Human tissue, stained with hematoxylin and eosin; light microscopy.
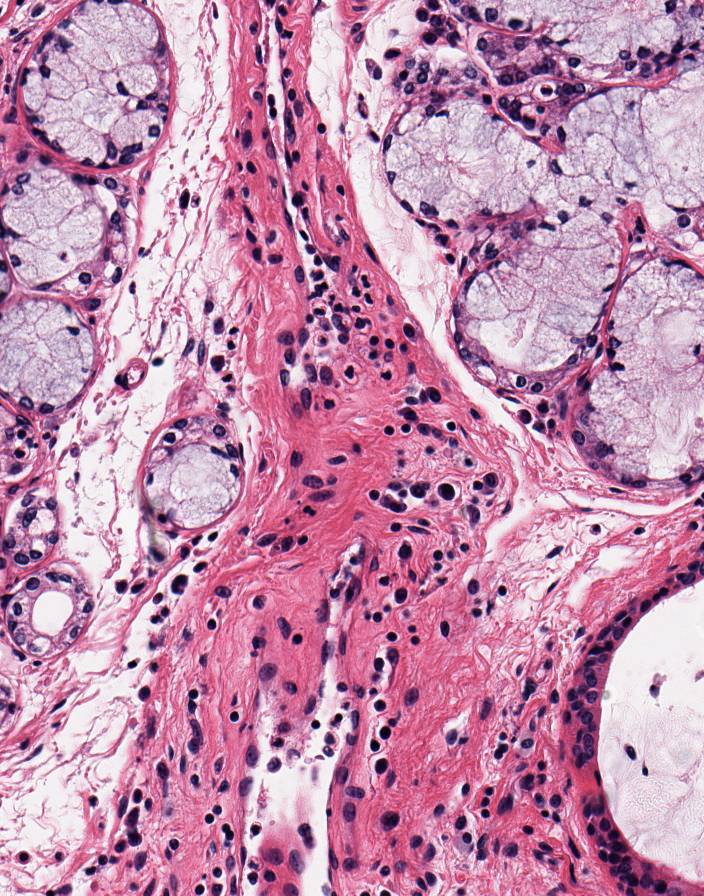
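Minor salivary gland, its mucous acini clustered at left and upper right, split by a central band of pink fibrous stroma running top to bottom. See the pale, grey-lilac, foamy cytoplasm, small dark nuclei flat at the cell bases. Lymphocyte nuclei dot the central band; nearer the left acini, stroma is loose and wispy with clear spaces.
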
